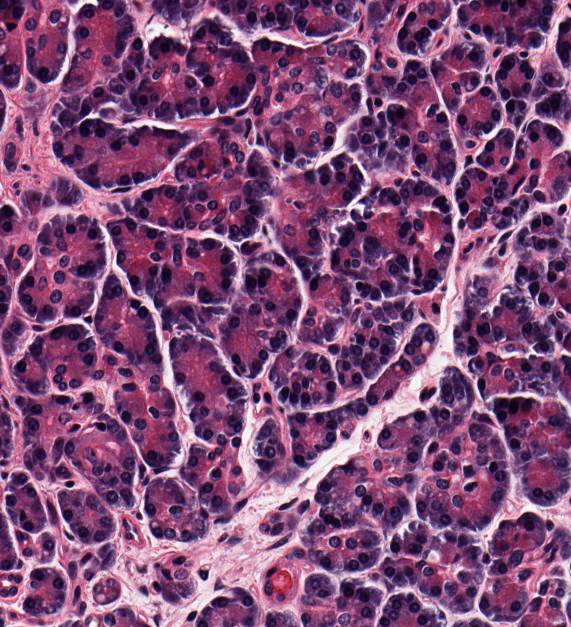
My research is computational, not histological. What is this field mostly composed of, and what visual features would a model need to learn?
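You're looking at exocrine pancreas. Packed acini fill the field, sorted into lobules by thin pale pink septa, each a rounded cluster of pyramidal cells around a barely visible lumen, with round dark nuclei at the outer edge.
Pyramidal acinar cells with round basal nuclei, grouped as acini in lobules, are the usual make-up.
Note the two tones too: purplish cytoplasm at the base, pink-red toward the centre.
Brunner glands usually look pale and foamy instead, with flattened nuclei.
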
